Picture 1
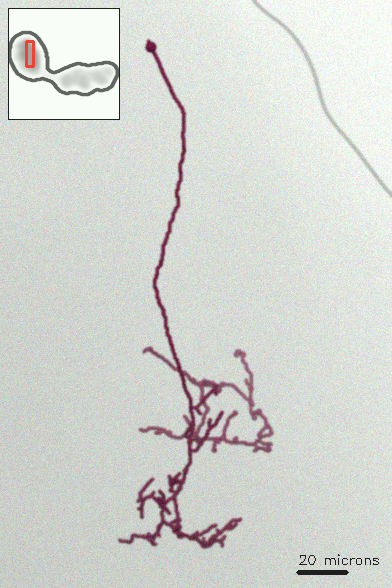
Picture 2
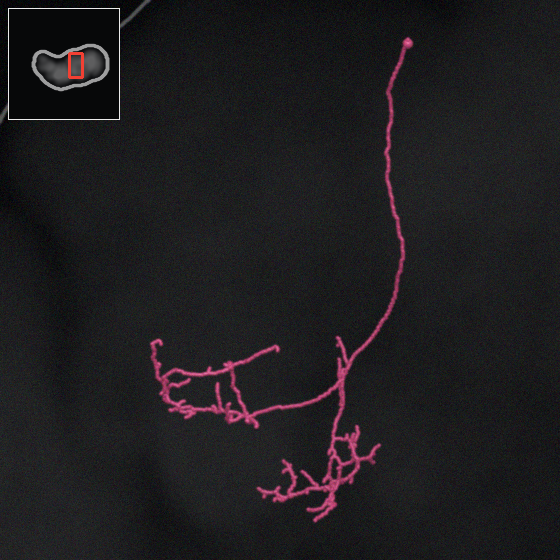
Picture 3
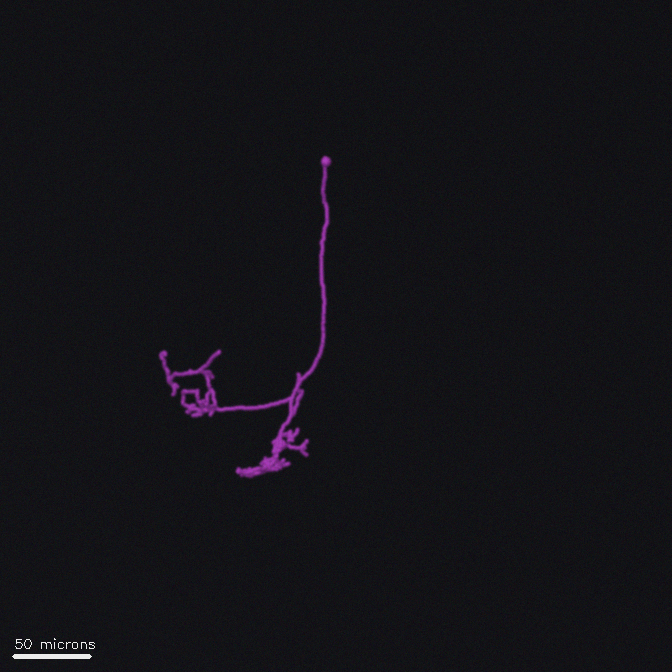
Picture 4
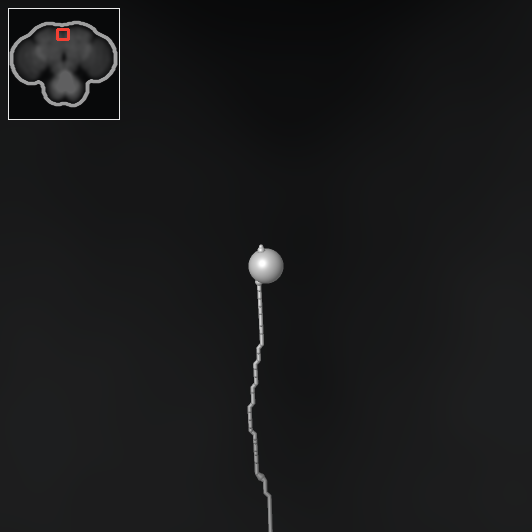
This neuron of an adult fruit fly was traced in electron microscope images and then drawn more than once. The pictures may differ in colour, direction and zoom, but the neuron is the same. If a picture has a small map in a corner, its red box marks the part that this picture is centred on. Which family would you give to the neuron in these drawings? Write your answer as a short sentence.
The family is hemilineage DM1_antero_ventral.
